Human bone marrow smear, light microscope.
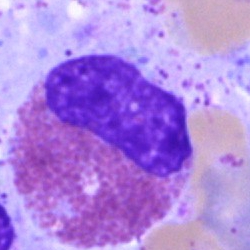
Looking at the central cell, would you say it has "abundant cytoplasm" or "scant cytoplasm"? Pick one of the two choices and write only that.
Abundant cytoplasm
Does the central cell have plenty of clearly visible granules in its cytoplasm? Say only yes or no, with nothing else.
Yes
